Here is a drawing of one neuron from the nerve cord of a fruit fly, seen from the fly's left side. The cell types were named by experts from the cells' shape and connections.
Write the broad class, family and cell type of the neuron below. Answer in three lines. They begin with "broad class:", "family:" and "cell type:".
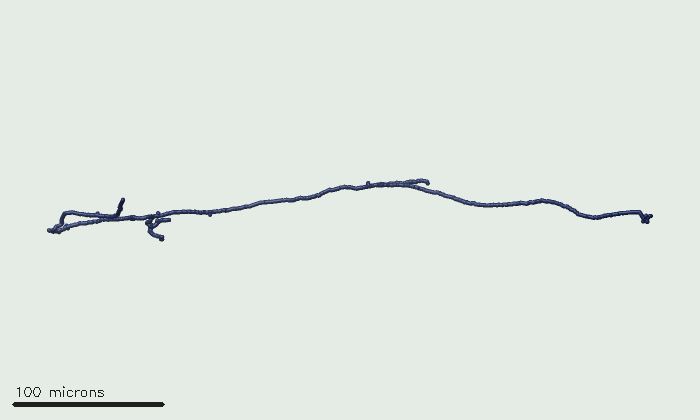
broad class: sensory neuron entering the nerve cord
family: class mechanosensory proprioceptive
cell type: SNpp42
